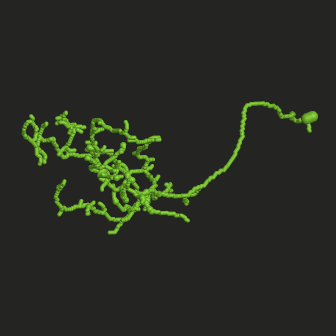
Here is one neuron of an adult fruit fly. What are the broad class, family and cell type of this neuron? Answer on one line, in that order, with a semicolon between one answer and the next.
central-brain intrinsic neuron; hemilineage LB3; CB1233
